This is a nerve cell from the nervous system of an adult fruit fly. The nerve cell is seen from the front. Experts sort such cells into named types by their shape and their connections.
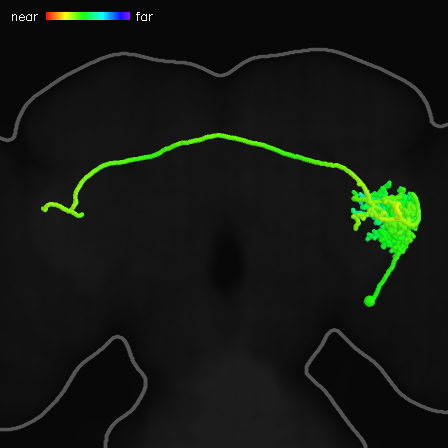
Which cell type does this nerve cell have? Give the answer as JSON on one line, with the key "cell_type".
{"cell_type": "AVLP117"}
